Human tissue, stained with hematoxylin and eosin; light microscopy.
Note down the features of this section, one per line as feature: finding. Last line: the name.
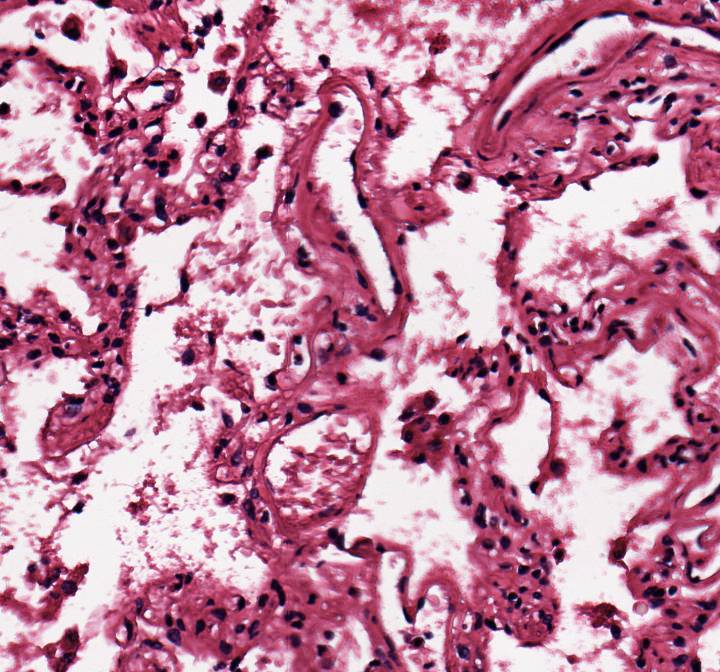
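Septa: thin, branching, pink, forming a network
Spaces: irregular, open, across the whole field
Nuclei: small, dark, oval to elongated, densest lower right and left
Vessel: elongated, thick pink fibrous wall, roughly vertical through upper centre
Fat cells: none seen
Tissue: lung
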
